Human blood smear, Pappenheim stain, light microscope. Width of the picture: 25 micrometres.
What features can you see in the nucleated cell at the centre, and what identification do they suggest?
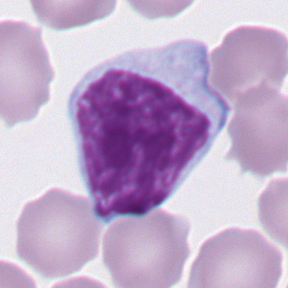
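Taking each point in turn, the outline is angular, with fairly straight edges meeting at corners. Next, the nucleus forms a single unlobed mass. Then comes the cytoplasm, a pale, watery blue. Last, that cytoplasm holds no coarse granules. The cell described is a typical lymphocyte.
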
